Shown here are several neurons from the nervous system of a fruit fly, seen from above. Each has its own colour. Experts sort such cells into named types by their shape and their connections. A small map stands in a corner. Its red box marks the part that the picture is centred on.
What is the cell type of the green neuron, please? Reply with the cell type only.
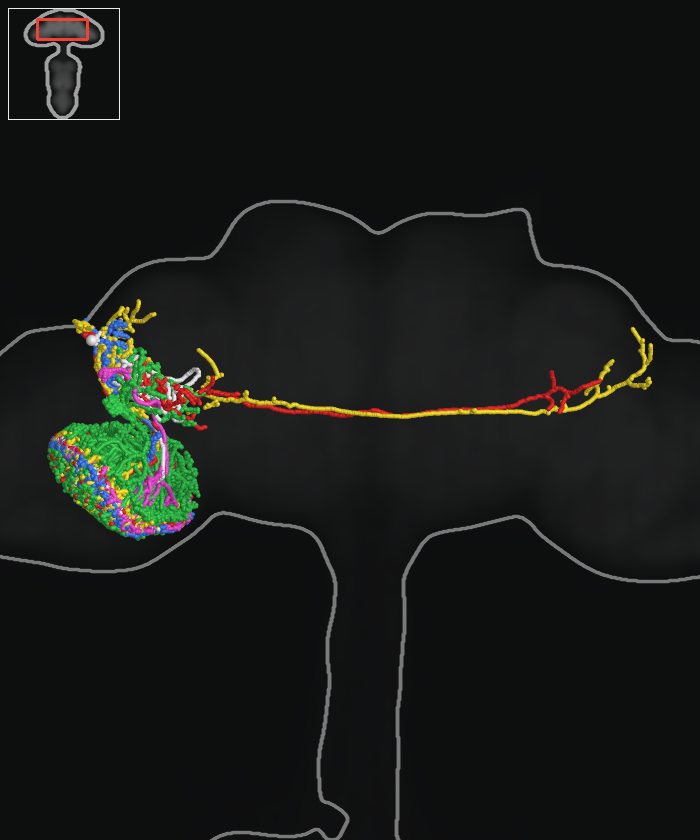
LT11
